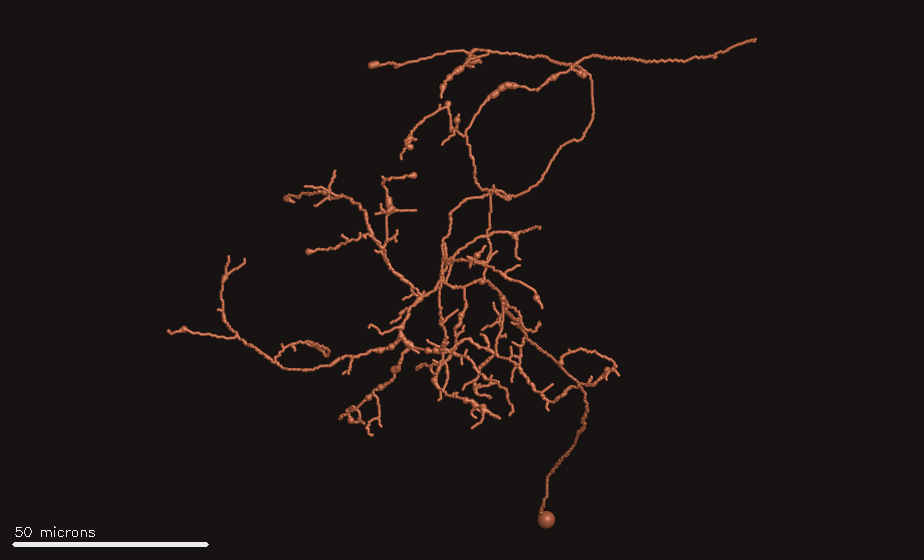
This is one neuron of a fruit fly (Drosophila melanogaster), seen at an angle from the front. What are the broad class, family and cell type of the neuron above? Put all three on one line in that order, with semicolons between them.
nerve-cord intrinsic neuron; hemilineage 12A; IN12A059_c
